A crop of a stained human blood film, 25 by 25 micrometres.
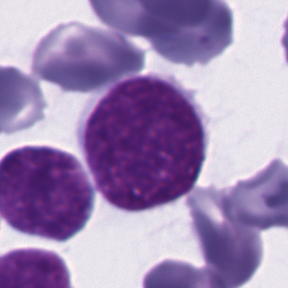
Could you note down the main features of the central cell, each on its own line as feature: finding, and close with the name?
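Outline: round.
Cytoplasm: scant, at most a thin pale rim around the nucleus.
Chromatin: dark purple, finely stippled throughout the nucleus.
Granules: none visible.
Name: myeloblast.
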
